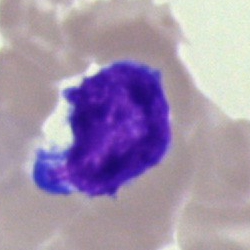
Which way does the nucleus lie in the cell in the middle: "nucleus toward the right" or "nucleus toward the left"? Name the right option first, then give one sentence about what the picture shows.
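Nucleus toward the right. Most of the visible cytoplasm sits in a small tag at the lower left of the cell.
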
